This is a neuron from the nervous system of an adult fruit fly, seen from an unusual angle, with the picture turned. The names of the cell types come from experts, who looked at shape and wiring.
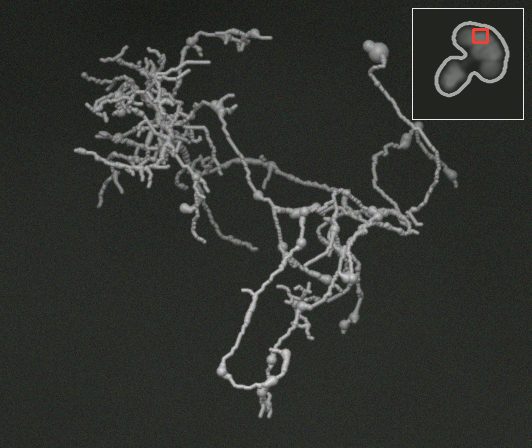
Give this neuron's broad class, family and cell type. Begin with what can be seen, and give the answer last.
The cell body can be seen at the upper right of the picture. The picture shows dozens of branch ends. It is a central-brain intrinsic neuron. Its family is hemilineage VLPl&d1_dorsal. It is of cell type CB2323.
